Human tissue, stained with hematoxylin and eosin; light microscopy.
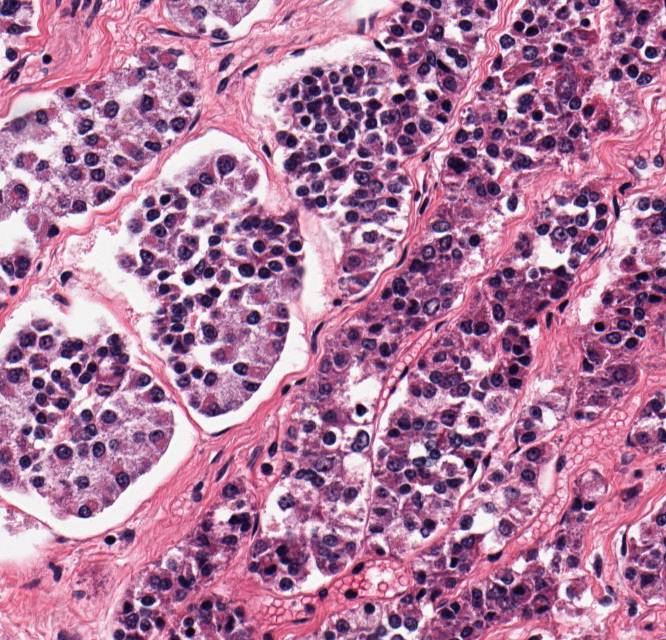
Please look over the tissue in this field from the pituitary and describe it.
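Rounded nests and cords of cells are divided by thin bands of pink fibrous tissue. The nested cells have round, dark, fairly uniform nuclei and a moderate amount of granular purplish-pink cytoplasm. Flattened spindle-shaped nuclei are scattered along the collagen fibres of the septa.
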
